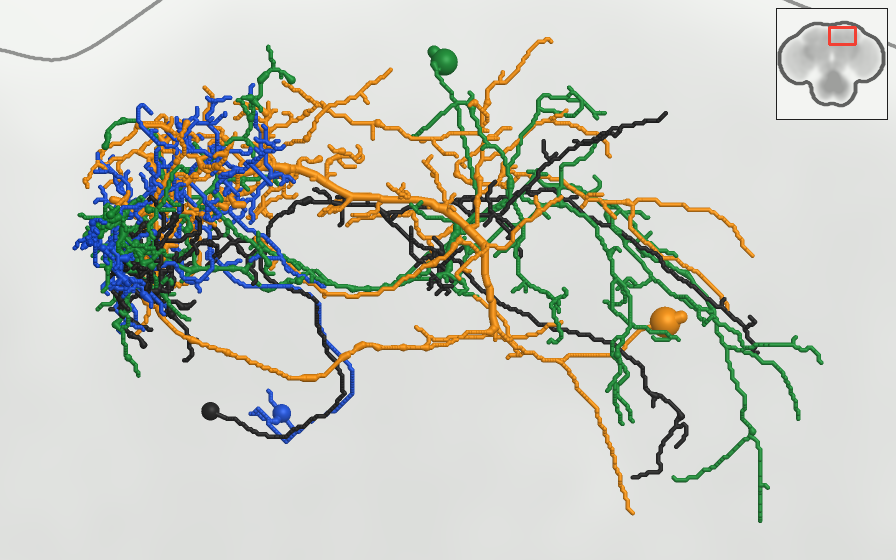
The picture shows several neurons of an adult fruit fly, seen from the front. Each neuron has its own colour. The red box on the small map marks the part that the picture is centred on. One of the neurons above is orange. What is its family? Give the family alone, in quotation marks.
"hemilineage SMPpv2_dorsal"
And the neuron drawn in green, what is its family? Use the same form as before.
"hemilineage CLp1"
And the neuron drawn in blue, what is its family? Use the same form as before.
"hemilineage DM4_dorsal"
